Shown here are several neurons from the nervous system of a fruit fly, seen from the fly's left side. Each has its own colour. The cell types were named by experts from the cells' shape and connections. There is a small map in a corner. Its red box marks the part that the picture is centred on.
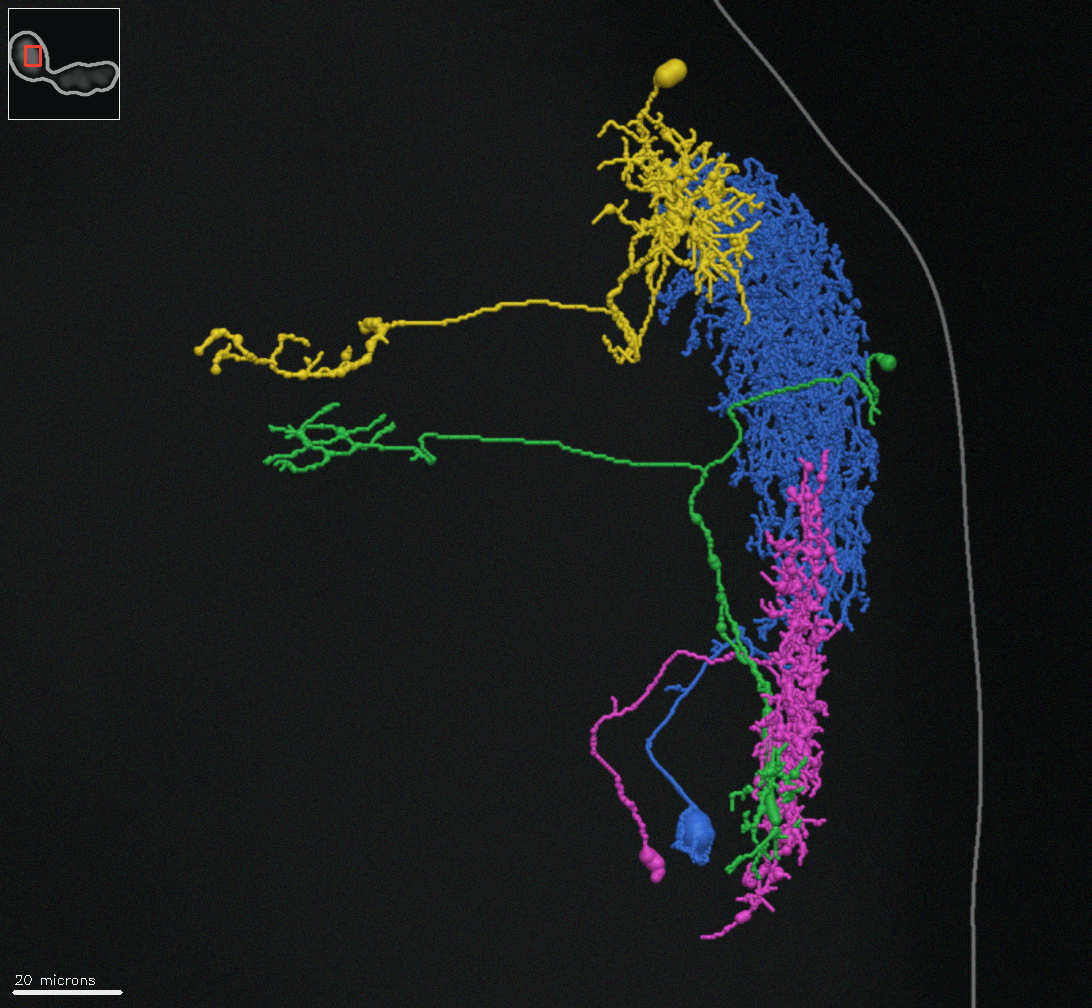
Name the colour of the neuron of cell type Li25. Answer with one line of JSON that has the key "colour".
{"colour": "magenta"}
